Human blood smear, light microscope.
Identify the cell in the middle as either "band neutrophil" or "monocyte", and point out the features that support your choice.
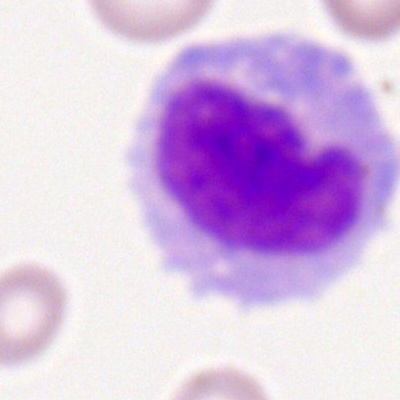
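I'd call this a monocyte, not a band neutrophil. Looking at the nucleus, it is a single folded, kidney-like mass rather than separate lobes, indented along its upper edge. The cytoplasm is plentiful and forms a wide border around it, and its colour is a pale greyish-blue.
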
